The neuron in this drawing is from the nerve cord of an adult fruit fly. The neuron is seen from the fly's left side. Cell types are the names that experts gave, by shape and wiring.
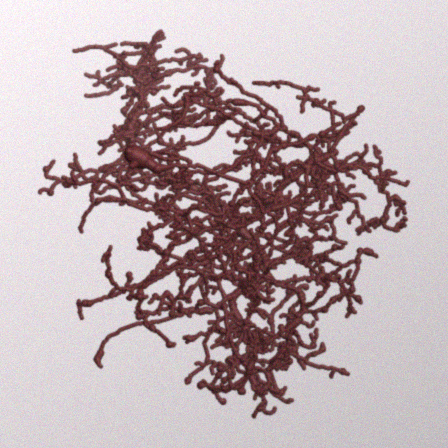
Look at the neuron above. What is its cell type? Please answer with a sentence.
The cell type is IN19A024.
